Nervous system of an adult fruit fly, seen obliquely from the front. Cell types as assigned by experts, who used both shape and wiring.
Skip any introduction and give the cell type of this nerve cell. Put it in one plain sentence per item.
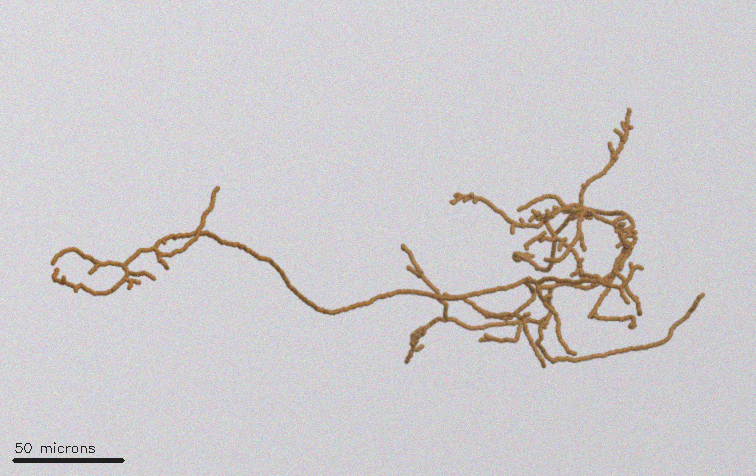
The cell type is AN12B060.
